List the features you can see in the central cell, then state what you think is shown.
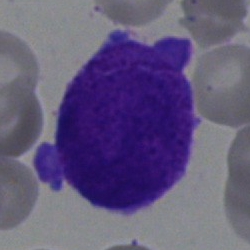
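It's oval, just a touch taller than it is wide. Small rounded blebs bulge off the surface, one at the upper right and one at the lower left, and the left one is paler and more bluish than the body of the cell. No vacuoles anywhere. That's a blast.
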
